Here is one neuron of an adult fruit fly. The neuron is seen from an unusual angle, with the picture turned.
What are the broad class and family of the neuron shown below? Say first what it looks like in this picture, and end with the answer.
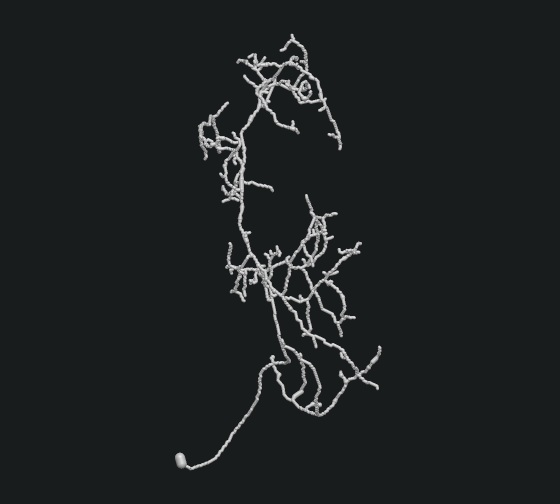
The picture shows dozens of branch ends. As drawn here it is taller than it is wide. It is a nerve-cord intrinsic neuron. Its family is hemilineage 16B.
